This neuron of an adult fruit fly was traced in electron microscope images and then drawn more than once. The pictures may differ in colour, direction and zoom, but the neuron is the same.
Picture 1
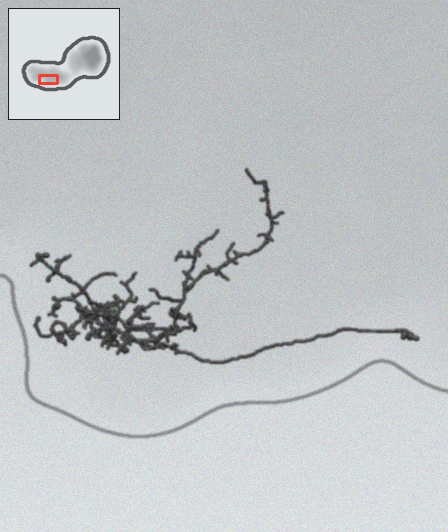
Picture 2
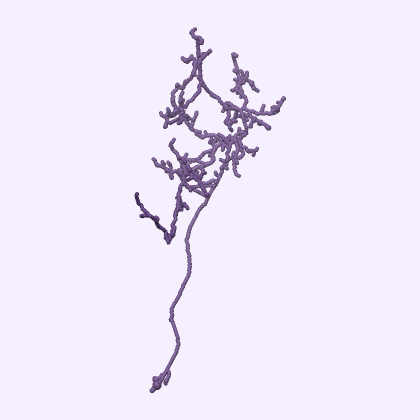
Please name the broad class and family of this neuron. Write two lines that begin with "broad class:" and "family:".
broad class: nerve-cord intrinsic neuron
family: hemilineage 13B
